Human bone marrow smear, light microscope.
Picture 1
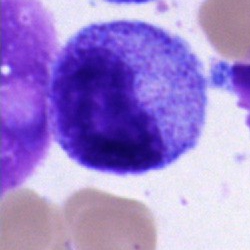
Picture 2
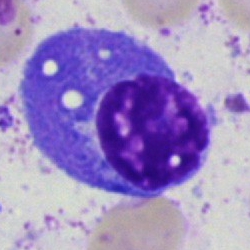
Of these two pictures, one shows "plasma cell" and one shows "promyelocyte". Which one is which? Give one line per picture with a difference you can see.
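Picture 1 shows a promyelocyte: The cytoplasm is stippled with fine purple granules.
Picture 2 shows a plasma cell: No granules are visible in the cytoplasm.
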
